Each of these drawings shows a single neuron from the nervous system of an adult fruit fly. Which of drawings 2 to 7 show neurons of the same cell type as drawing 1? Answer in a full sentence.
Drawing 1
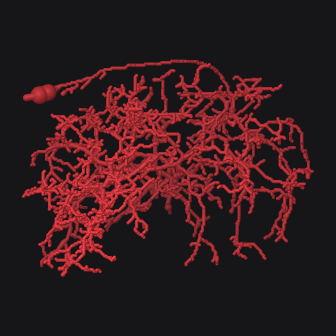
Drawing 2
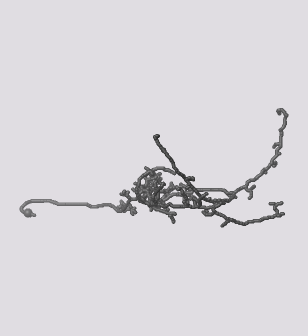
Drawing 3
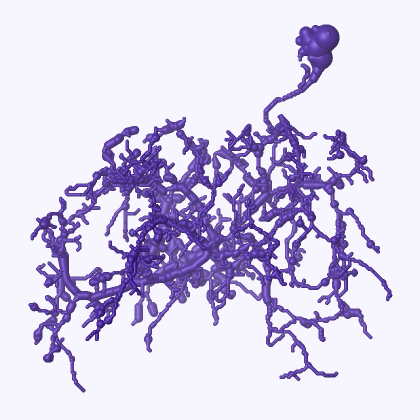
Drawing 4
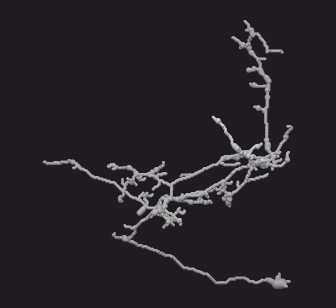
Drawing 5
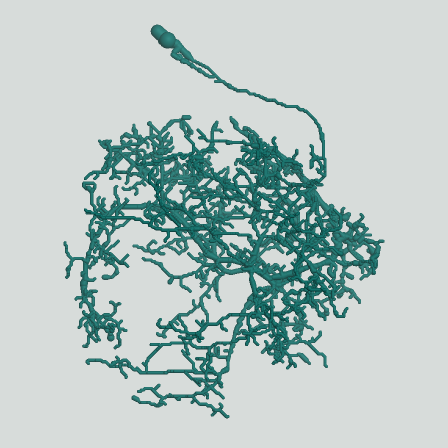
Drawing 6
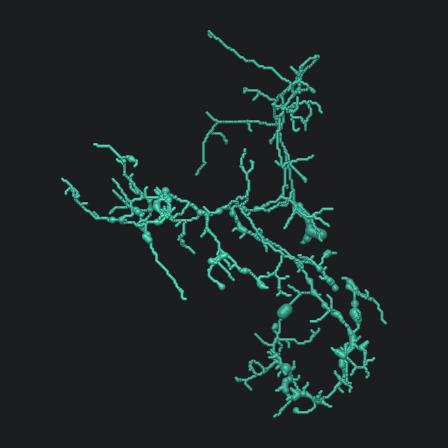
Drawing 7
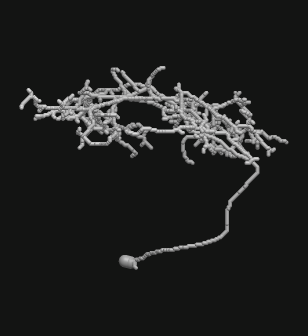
Drawing 3 and drawing 5 are of the same cell type.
